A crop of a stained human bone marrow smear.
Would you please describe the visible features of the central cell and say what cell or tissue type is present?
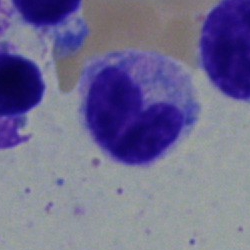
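A smooth edge bounds a roughly round outline. Within the nucleus, no nucleoli can be seen. Pale blue-grey with a lilac tinge, the cytoplasm carries fine pinkish-purple granules. It is a metamyelocyte.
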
